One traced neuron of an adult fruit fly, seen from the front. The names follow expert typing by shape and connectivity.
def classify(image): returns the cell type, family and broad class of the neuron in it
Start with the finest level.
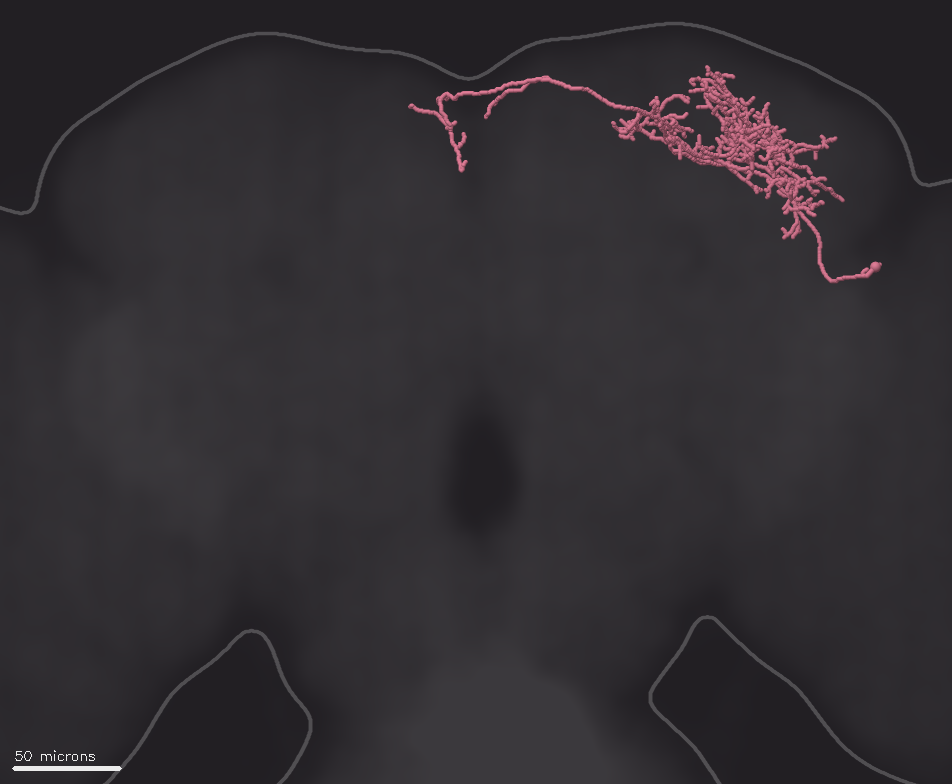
SLP113; hemilineage LHa1; central-brain intrinsic neuron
